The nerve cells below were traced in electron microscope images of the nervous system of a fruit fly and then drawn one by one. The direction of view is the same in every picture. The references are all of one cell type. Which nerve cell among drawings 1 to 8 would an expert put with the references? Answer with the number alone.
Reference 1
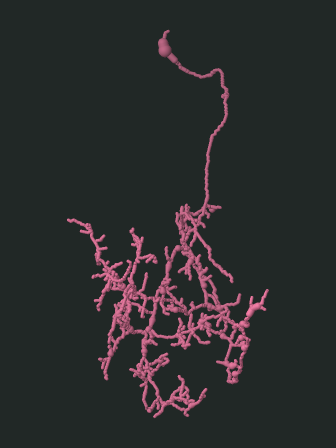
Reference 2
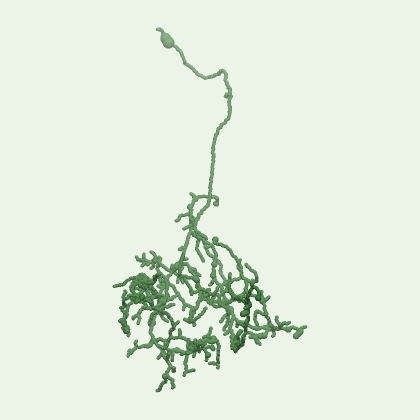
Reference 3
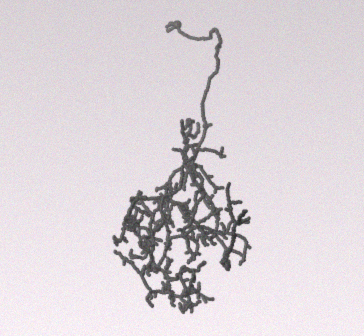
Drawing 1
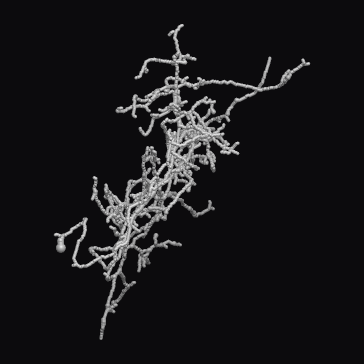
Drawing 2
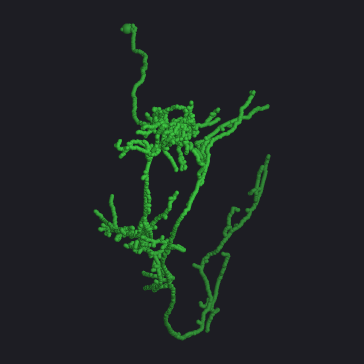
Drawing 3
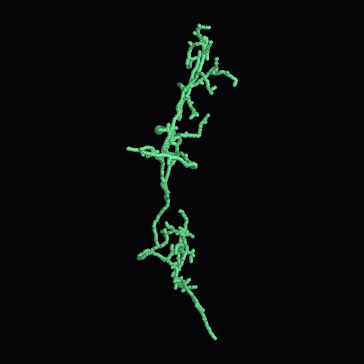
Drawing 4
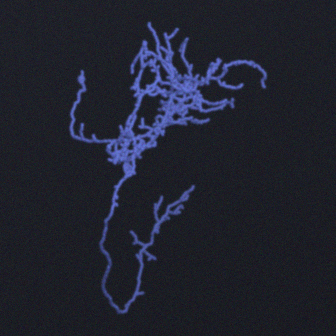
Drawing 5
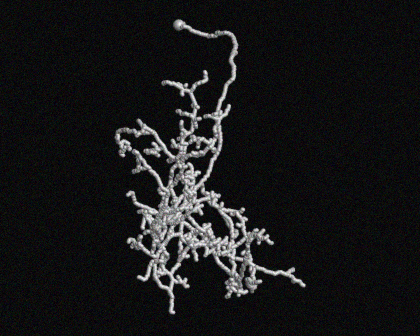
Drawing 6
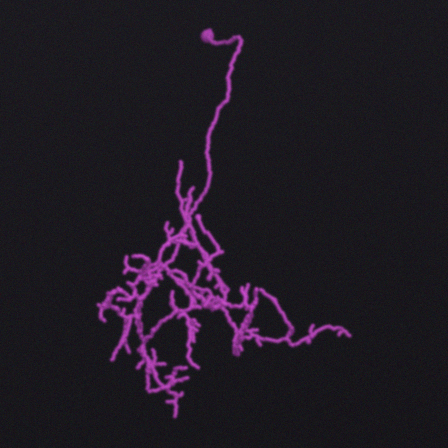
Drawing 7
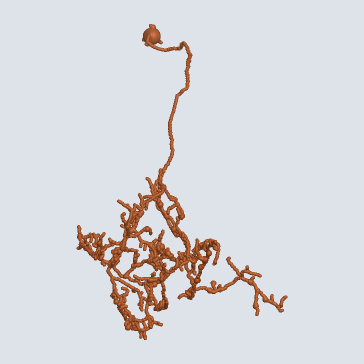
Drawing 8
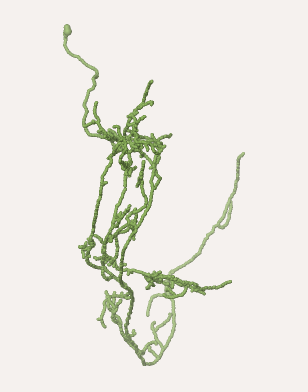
7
